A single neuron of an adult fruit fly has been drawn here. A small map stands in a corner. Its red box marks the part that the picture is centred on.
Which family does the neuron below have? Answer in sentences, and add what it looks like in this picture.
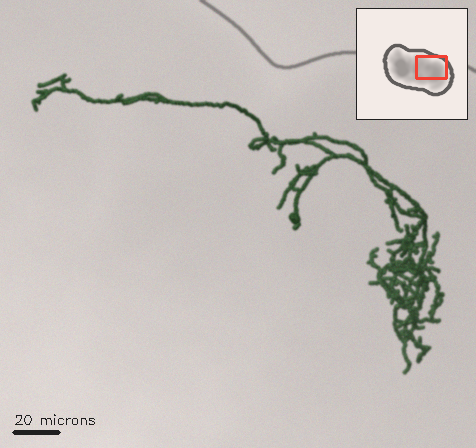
Its family is hemilineage SMPad1. This is a central-brain intrinsic neuron. Its cell body lies in the middle of the picture. By the scale bar it is about 190 microns wide in this view. Dozens of branch ends can be seen.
